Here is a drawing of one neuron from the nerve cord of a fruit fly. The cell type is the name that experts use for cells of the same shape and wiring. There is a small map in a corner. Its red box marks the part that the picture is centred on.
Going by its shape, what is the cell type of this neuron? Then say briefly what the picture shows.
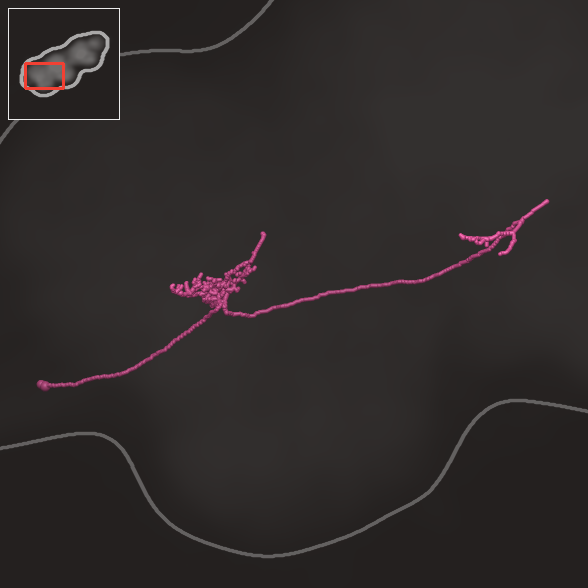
The cell type is IN10B044. This is a nerve-cord intrinsic neuron. In this view it is more than twice as wide as it is tall.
